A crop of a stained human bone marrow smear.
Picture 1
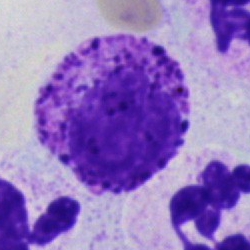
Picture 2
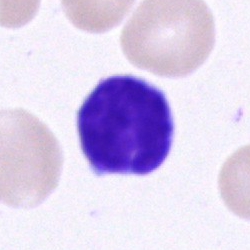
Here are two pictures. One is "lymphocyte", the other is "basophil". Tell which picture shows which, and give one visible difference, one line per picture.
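In picture 1 we see a basophil: The cytoplasm holds many coarse dark purple-black granules.
In picture 2 we see a lymphocyte: No granules are visible in the cell.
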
